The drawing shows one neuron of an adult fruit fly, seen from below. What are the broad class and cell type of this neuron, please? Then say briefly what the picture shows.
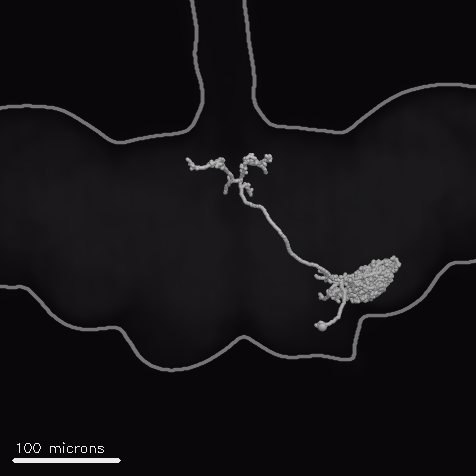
This is a central-brain intrinsic neuron. It is of cell type AOTU023. It lies in the brain. By the scale bar it is about 200 microns wide in this view.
